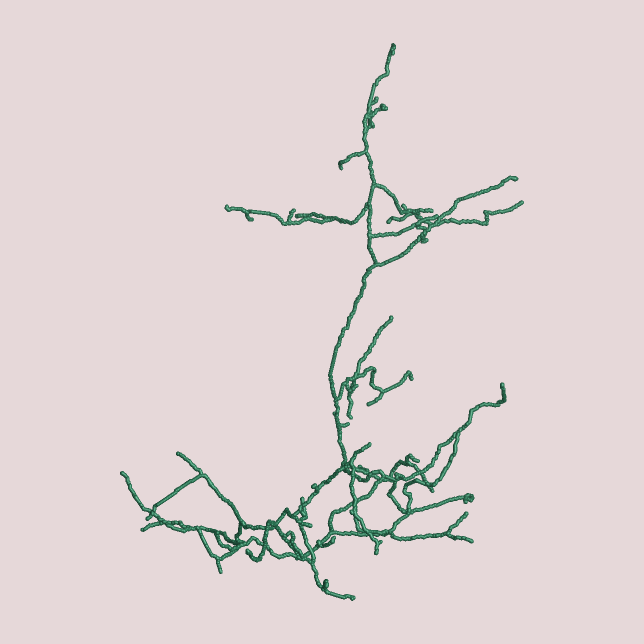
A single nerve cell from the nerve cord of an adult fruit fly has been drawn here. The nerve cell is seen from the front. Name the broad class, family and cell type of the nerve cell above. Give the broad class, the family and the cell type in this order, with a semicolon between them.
descending neuron; DNde; DNde001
